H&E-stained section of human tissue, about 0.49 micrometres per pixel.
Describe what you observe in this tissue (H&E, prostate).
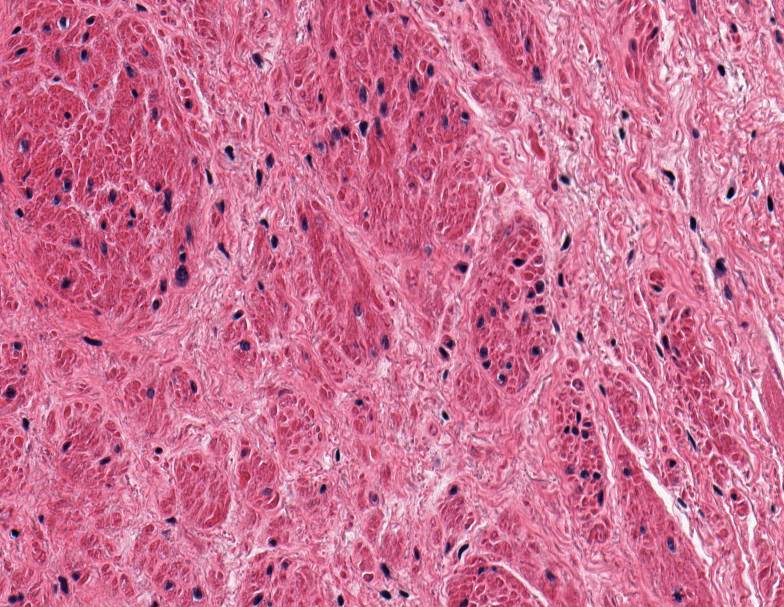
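Plentiful, deeply pink muscle cell cytoplasm. Small dark blue nuclei, oval to spindle-shaped, scattered singly through the bundles. Between bundles, paler pink wavy collagen fibres form the stroma. Epithelium and glands absent throughout the field.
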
